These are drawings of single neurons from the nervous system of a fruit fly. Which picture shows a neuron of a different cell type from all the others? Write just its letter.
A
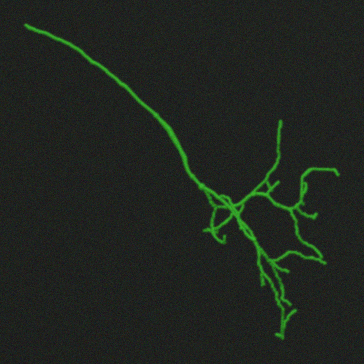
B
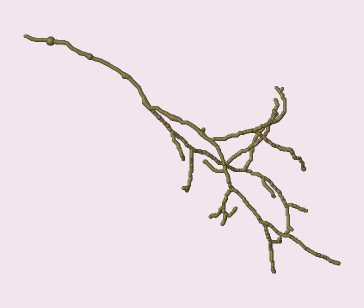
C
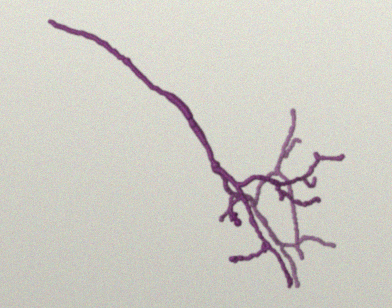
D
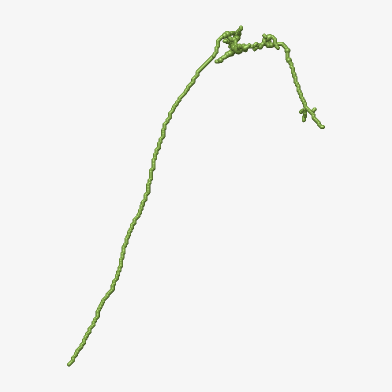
D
